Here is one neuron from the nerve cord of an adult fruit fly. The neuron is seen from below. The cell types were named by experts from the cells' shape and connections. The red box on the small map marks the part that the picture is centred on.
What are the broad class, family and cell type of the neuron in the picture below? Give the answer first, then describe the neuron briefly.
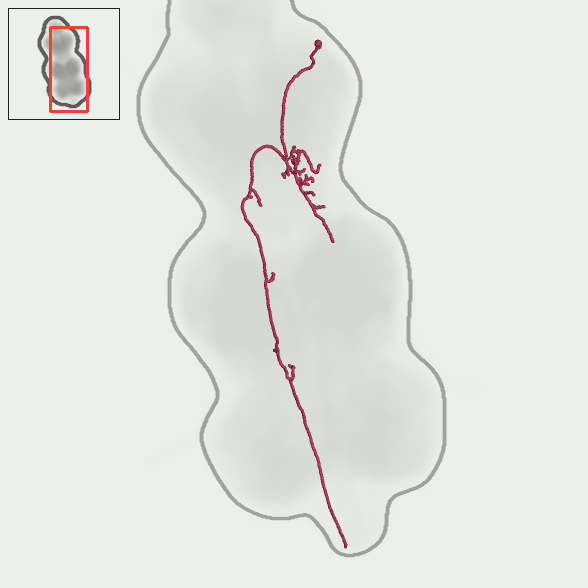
Its broad class is ascending neuron. Its family is hemilineage 07B. Its cell type is AN07B100. In this view it is more than twice as tall as it is wide.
